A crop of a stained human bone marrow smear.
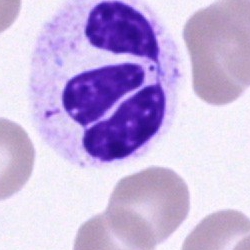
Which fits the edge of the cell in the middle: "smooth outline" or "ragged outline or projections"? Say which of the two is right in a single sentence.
A smooth edge runs around this cell.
